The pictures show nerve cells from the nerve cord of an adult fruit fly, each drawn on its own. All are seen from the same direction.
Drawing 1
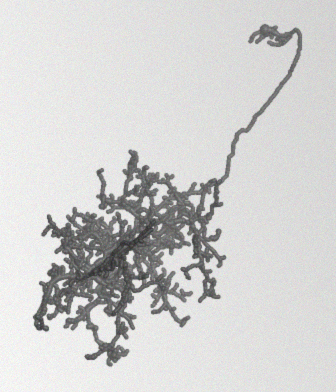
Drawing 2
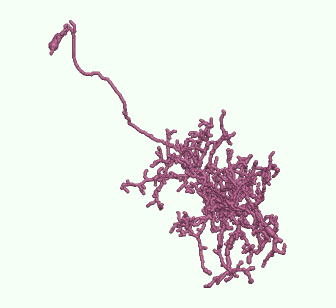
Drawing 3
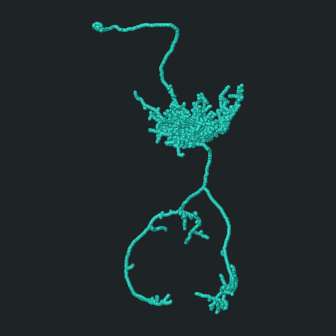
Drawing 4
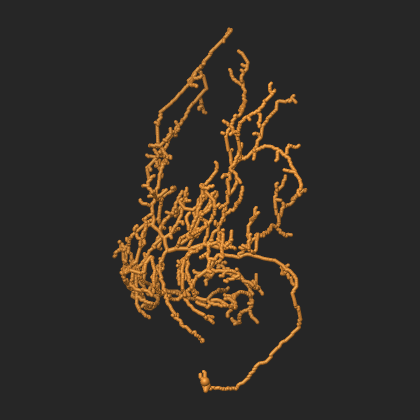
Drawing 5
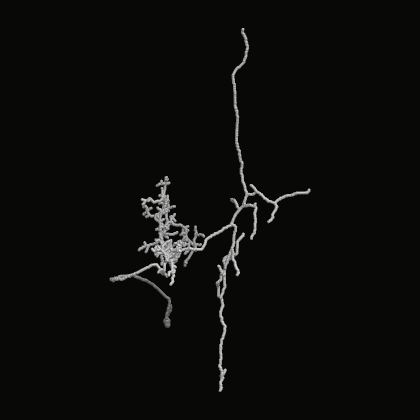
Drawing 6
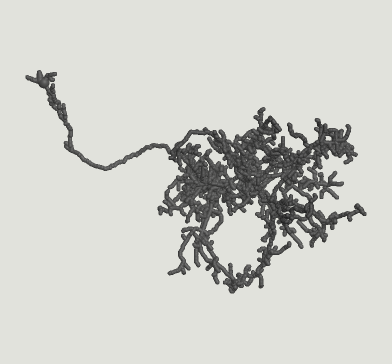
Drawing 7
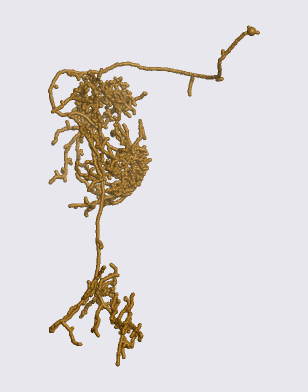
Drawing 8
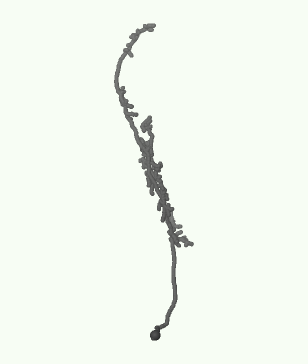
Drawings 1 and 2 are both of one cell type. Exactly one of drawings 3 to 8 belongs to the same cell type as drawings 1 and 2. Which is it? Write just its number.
6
